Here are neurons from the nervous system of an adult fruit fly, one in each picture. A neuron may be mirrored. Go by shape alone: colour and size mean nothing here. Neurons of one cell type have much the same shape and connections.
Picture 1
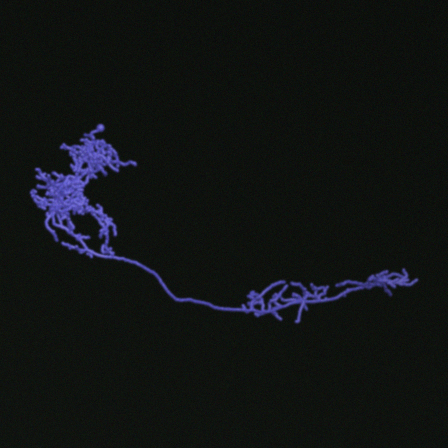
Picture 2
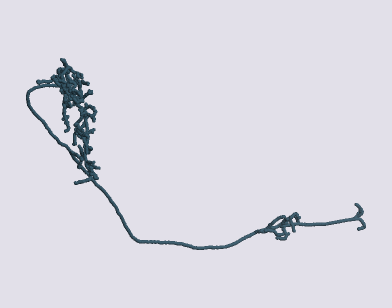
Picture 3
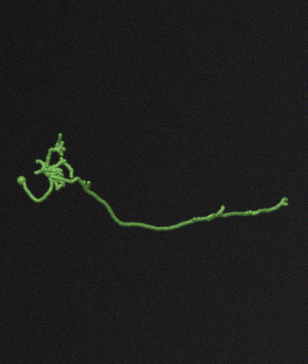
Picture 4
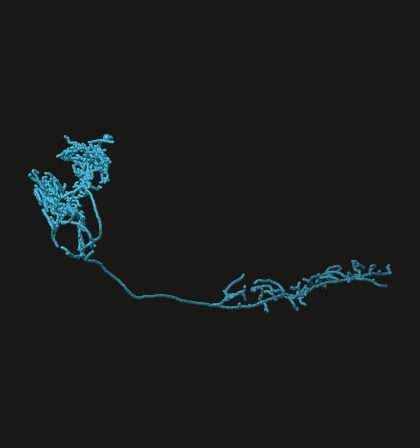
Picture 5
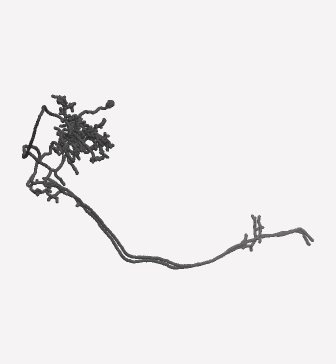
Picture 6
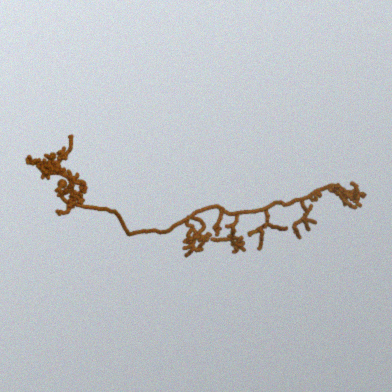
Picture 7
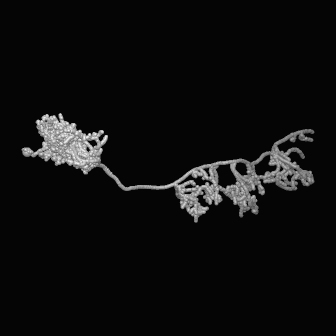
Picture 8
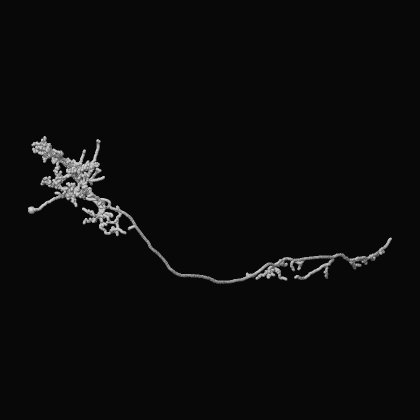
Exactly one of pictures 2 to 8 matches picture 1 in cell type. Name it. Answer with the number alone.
4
